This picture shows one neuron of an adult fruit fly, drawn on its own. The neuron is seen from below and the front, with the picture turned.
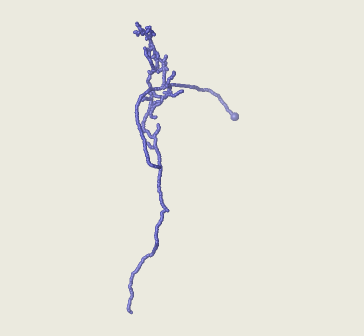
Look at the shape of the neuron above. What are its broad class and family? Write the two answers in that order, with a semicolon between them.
central-brain intrinsic neuron; hemilineage VLPl&p2_posterior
